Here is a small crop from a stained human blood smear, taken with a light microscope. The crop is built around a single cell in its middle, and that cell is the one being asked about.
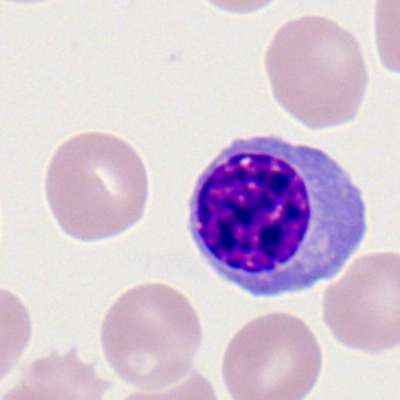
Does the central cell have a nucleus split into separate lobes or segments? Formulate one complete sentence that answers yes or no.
No, in this cell the nucleus is one undivided round, oval or kidney-shaped compact mass.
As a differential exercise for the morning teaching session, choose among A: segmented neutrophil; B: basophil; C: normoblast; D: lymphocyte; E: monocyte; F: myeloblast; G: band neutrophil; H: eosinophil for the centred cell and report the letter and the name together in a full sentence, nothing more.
Option C is correct in that the central cell is a normoblast.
